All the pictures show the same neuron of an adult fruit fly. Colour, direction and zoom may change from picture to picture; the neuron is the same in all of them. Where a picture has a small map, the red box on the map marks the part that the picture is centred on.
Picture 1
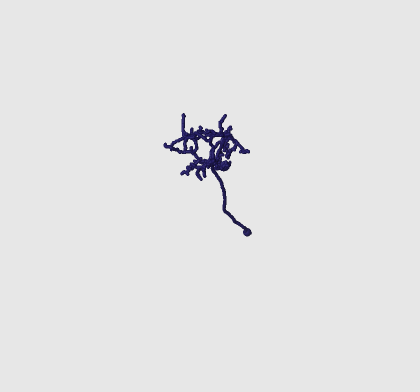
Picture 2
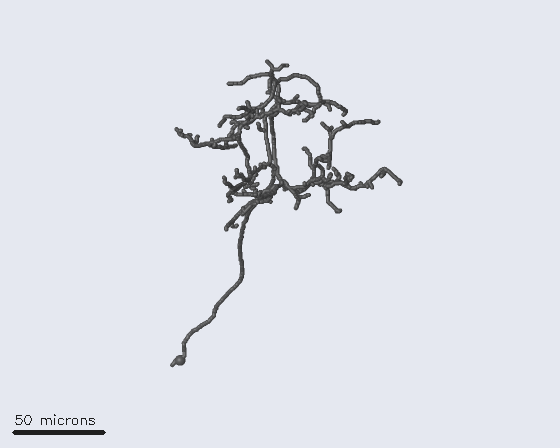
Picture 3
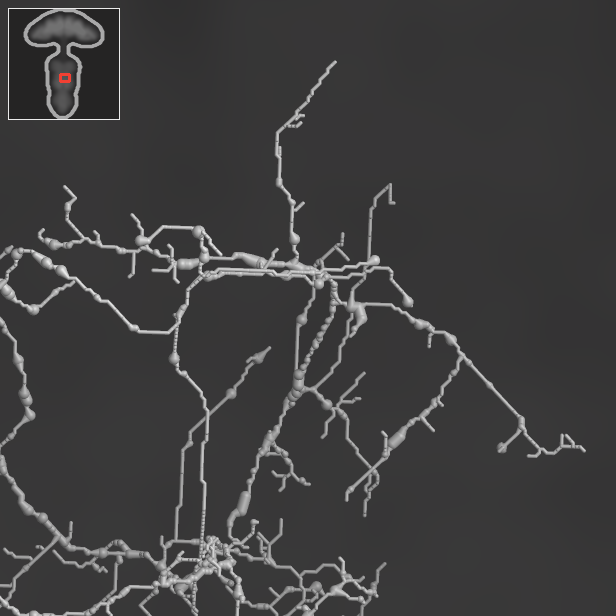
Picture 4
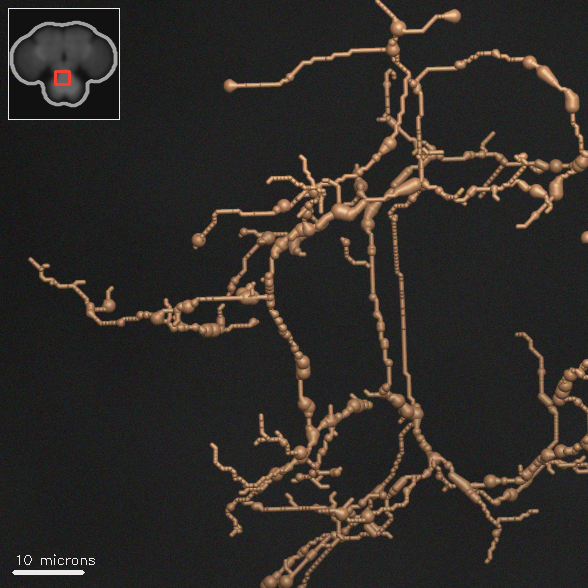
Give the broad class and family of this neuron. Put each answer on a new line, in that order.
nerve-cord intrinsic neuron
hemilineage 12A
